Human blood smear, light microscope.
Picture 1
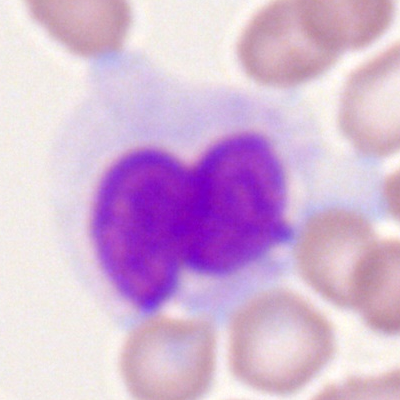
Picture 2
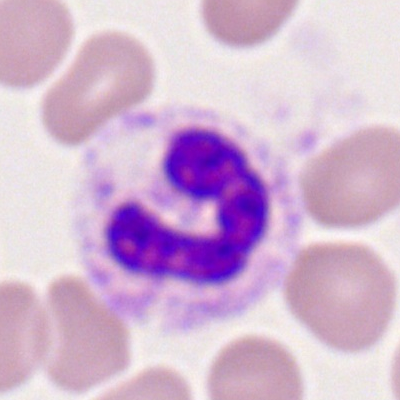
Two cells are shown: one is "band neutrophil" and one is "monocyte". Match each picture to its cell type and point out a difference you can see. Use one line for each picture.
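Picture 1: monocyte. No distinct granules can be seen in the cytoplasm.
Picture 2: band neutrophil. Fine small lilac granules are scattered throughout the cytoplasm.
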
